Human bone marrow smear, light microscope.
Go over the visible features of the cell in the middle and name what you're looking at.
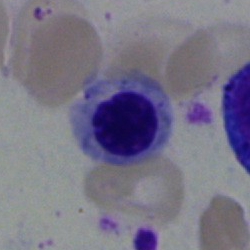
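The outline is roughly round. Inside, the chromatin looks dense and dark purple. I can follow a rim of cytoplasm right around the nucleus, on every side, and it's pale blue. So this is an erythroblast.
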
